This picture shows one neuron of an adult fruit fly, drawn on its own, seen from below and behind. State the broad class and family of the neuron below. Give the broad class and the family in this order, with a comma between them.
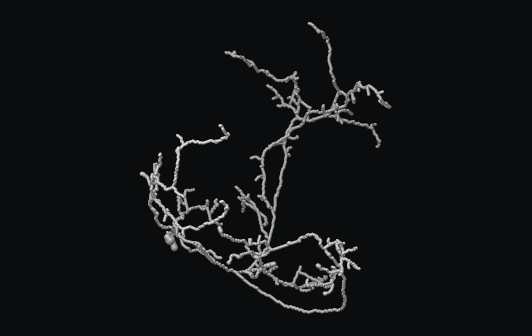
nerve-cord intrinsic neuron, hemilineage 09A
